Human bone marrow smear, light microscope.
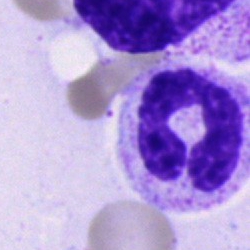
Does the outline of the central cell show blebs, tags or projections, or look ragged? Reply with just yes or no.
No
